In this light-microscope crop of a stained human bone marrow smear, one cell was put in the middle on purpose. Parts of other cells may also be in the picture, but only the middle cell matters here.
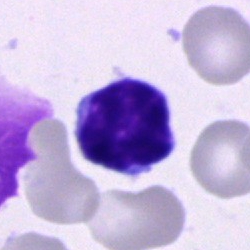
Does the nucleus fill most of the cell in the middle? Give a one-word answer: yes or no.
Yes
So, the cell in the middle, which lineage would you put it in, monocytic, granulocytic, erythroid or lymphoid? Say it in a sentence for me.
The cell at the center is a representative of the lymphoid lineage.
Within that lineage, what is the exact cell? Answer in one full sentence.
The single cell at the center of the crop is a lymphocyte.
